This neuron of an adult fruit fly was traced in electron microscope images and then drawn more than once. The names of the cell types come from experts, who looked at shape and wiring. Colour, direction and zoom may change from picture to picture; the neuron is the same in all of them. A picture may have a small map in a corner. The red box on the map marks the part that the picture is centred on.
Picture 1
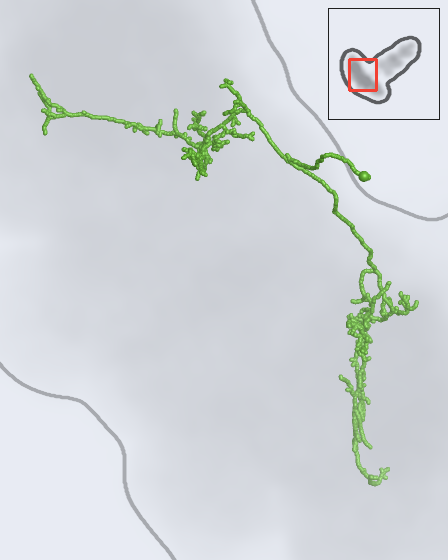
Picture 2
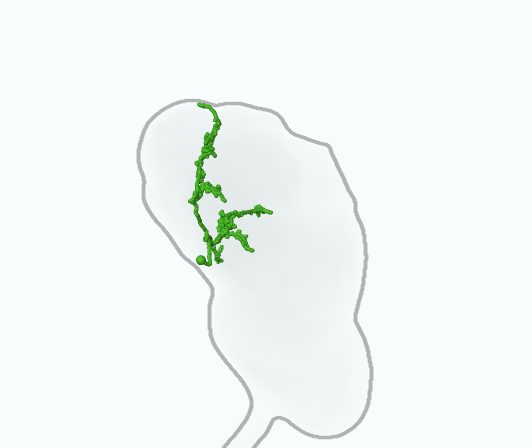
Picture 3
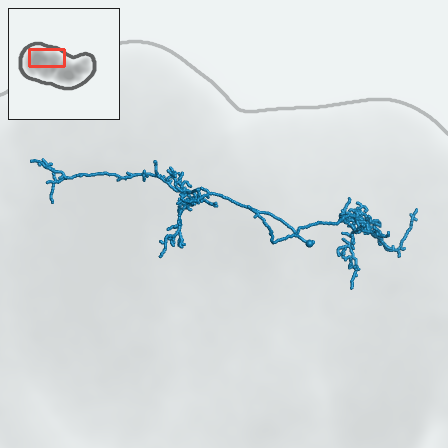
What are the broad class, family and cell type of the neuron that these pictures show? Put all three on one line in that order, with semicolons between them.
central-brain intrinsic neuron; hemilineage DM6_posterior; CL354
